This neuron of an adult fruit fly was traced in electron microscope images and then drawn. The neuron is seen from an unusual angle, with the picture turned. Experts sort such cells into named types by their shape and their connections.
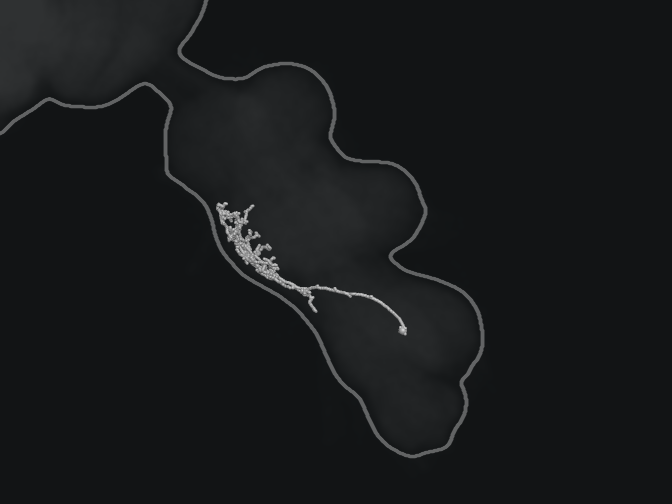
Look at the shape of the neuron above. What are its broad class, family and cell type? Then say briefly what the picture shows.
It is a nerve-cord intrinsic neuron. Its family is hemilineage 06B. Its cell type is IN06B052. In this view it is wider than it is tall.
